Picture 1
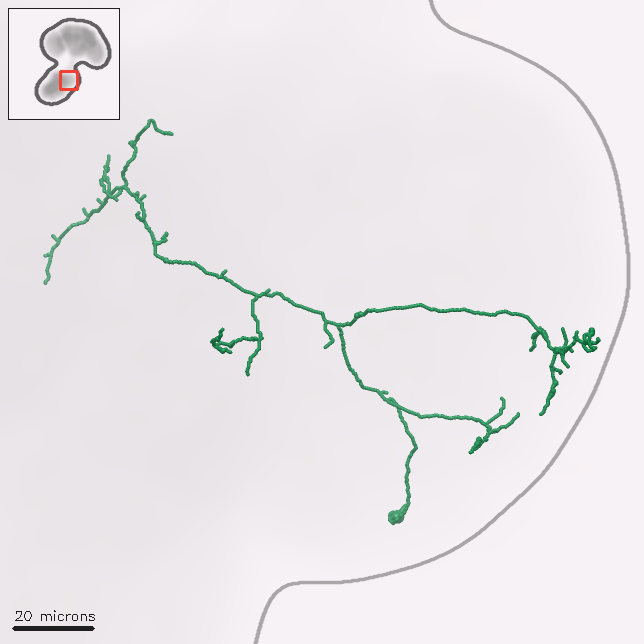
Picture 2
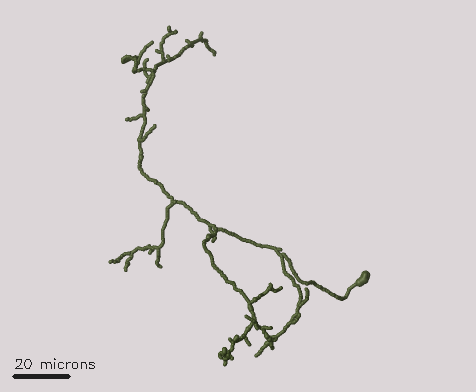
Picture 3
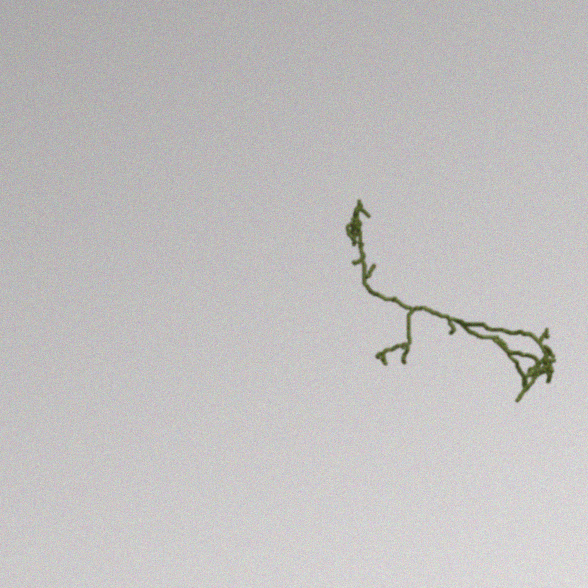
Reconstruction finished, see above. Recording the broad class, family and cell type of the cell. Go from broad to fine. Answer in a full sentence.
A nerve-cord intrinsic neuron of hemilineage 21A, type IN21A103.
